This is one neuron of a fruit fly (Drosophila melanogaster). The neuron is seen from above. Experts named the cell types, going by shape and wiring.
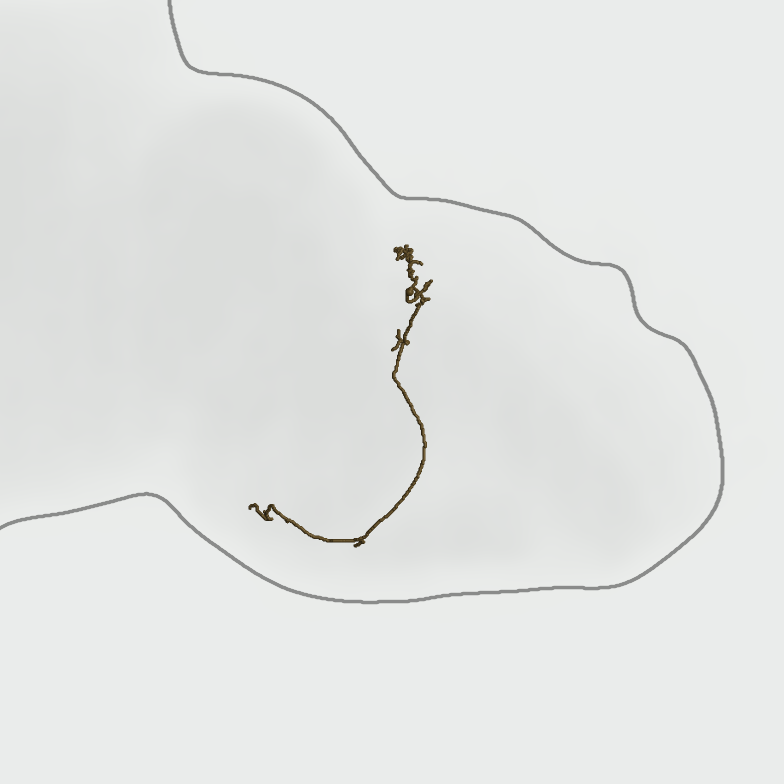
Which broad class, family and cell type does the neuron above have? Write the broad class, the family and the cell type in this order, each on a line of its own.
optic-lobe intrinsic neuron
TmY
TmY9b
